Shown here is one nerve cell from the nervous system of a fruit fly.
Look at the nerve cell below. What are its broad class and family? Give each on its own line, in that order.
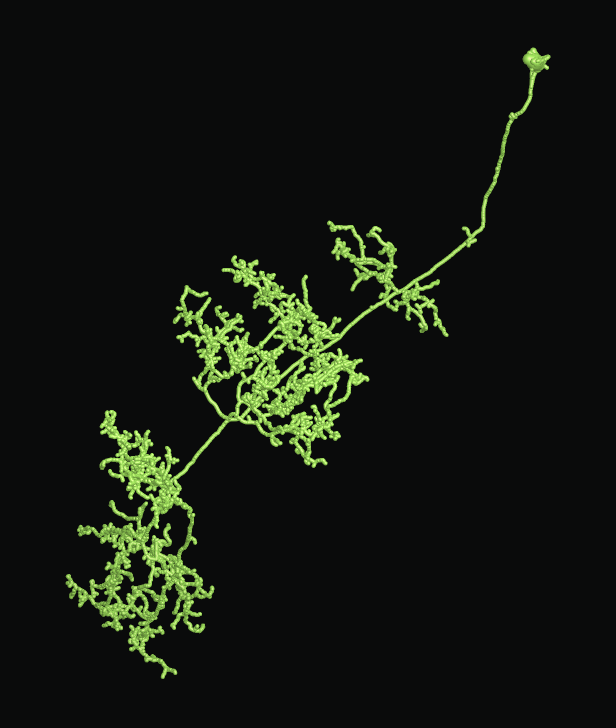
optic-lobe intrinsic neuron
TmY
